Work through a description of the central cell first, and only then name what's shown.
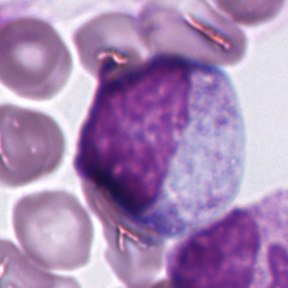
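Eccentrically placed, the nucleus fills the left part of the cell. Its border with the cytoplasm runs as a fairly straight line from top to bottom. The cytoplasm is pale bluish-grey, and the outline is smooth, without surface projections. The cell is a myelocyte.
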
